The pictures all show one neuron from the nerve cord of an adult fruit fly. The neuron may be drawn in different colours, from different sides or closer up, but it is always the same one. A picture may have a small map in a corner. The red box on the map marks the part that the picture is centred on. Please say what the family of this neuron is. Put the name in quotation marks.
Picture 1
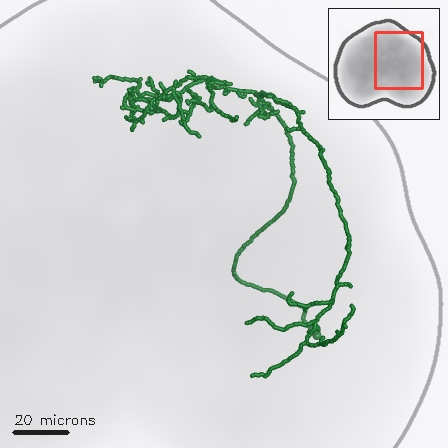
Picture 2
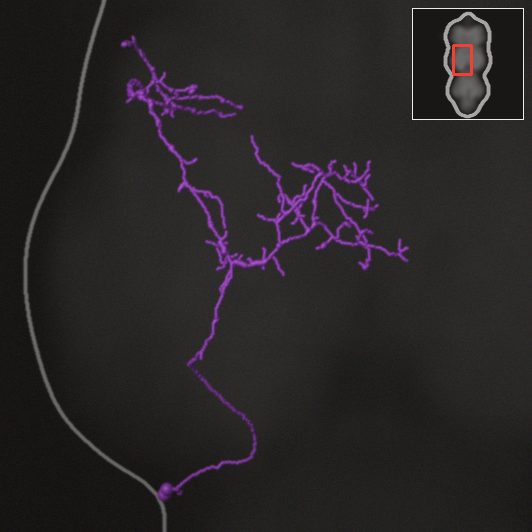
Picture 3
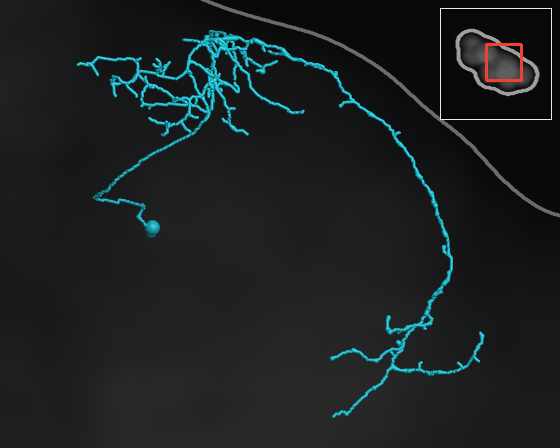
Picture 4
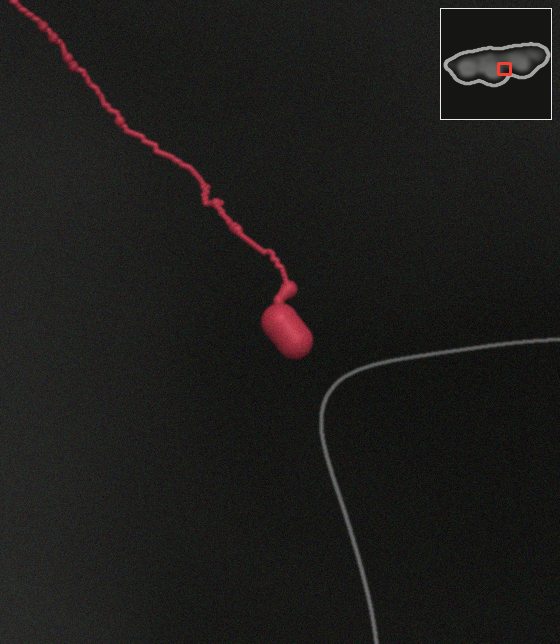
"hemilineage 03B"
